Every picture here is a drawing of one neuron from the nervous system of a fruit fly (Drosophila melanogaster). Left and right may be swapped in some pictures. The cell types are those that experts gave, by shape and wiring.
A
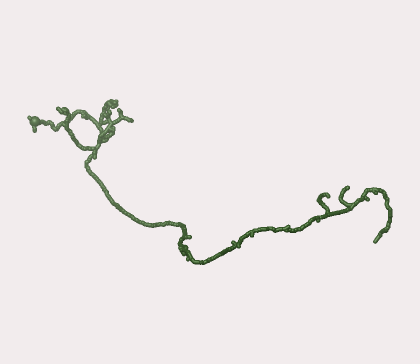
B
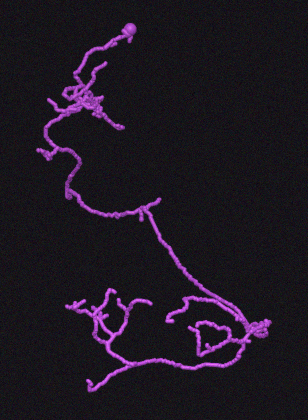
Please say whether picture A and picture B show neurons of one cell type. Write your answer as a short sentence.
They are of the same cell type.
